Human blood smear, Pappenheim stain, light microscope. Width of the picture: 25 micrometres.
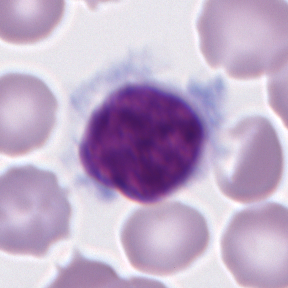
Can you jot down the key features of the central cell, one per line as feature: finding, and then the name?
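Nucleus: round in outline, about 10 micrometres across
Nuclear shape: no indentation or lobes
Nucleoli: none visible
Cytoplasm: pale blue
Surface: fine hair-like projections
Name: hairy cell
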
